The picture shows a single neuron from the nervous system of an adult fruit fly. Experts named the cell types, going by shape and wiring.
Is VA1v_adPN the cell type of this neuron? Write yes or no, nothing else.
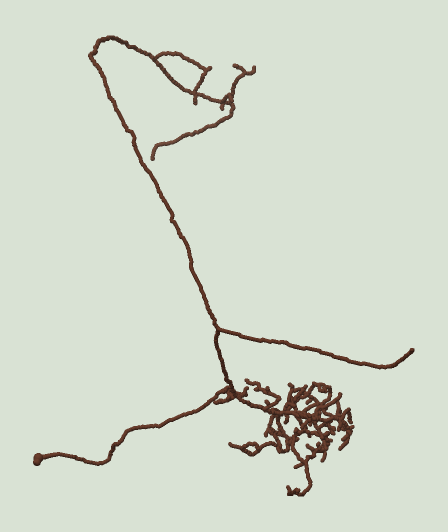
no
